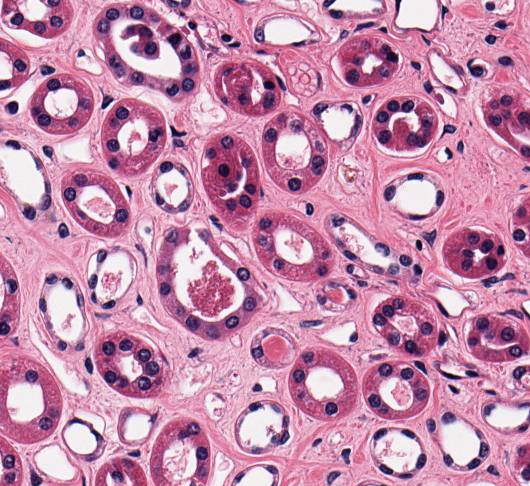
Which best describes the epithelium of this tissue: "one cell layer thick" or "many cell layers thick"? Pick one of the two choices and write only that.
One cell layer thick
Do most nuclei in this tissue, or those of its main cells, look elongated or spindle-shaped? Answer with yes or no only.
No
